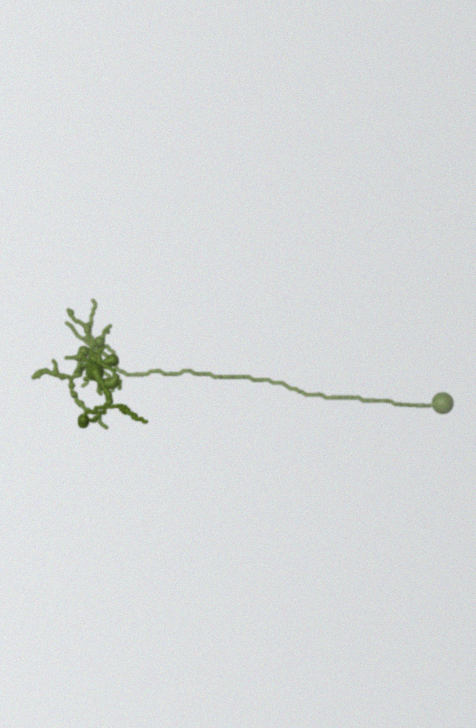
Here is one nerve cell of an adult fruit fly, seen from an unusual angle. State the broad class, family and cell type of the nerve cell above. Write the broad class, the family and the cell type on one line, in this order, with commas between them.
optic-lobe intrinsic neuron, C, C2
